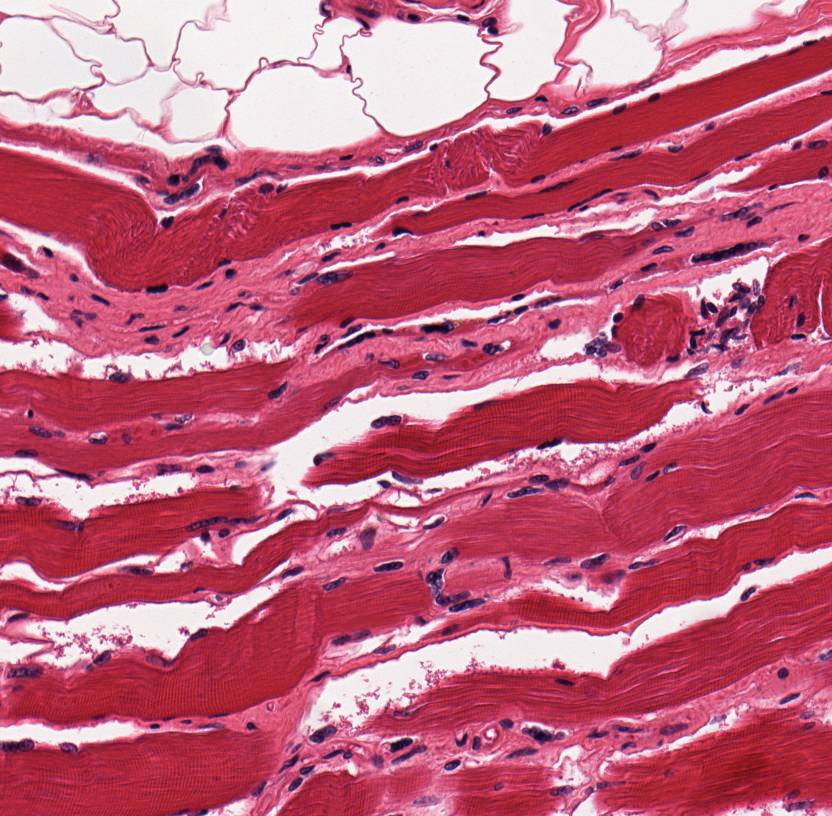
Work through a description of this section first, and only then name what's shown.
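Look first at the long muscle fibres running roughly parallel from left to right, rising slightly toward the right. Their flattened nuclei sit at the fibre edges. The cytoplasm stains a deep red-pink with eosin. Along the top edge are fat cells: thin walls around large empty clear spaces. This is skeletal muscle.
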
